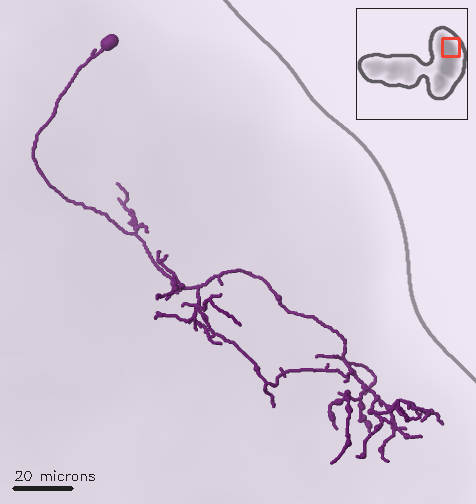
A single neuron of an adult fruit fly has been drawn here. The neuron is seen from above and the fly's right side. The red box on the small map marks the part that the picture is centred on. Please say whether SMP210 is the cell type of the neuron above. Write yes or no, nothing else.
no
